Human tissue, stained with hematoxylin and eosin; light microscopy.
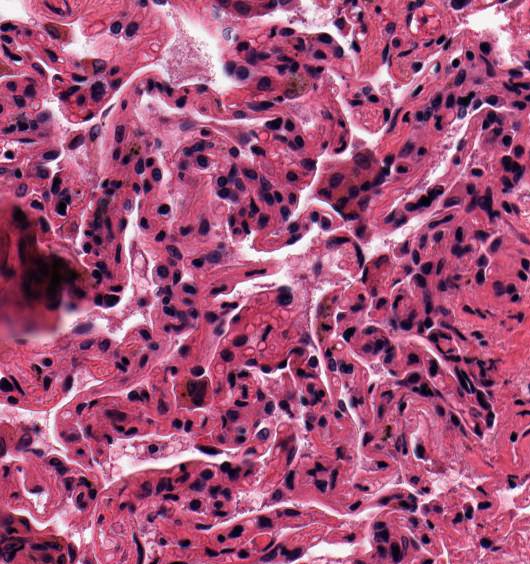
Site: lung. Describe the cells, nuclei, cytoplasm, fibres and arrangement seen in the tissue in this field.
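Throughout the field the nuclei are dark-staining and oval to elongated. Scattered cells in the upper and central parts contain fine golden-brown granular pigment. No fat cells are present.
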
